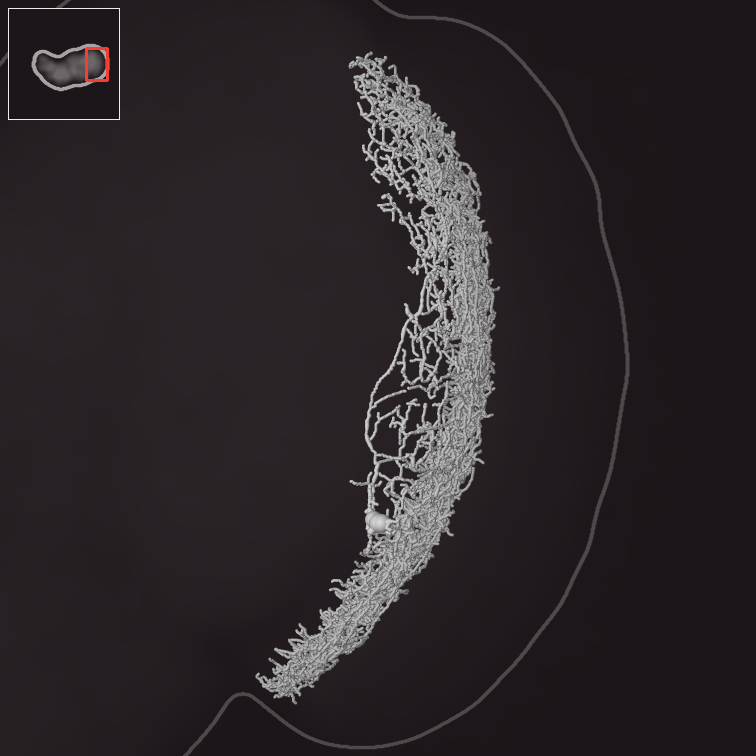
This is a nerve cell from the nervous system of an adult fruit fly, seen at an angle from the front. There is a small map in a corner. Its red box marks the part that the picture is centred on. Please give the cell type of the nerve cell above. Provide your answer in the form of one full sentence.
This nerve cell represents the cell type Pm13.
